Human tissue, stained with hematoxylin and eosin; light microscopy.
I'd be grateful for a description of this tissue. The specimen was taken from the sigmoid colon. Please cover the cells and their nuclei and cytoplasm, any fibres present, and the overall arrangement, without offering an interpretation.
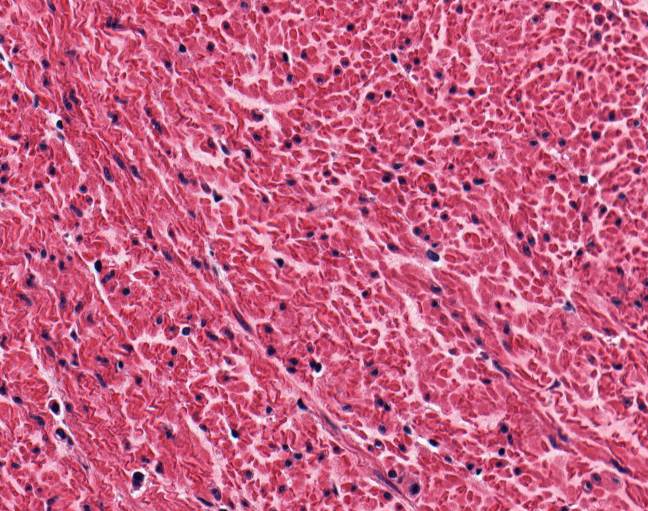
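Densely packed eosinophilic muscle fibres everywhere, no epithelium or glands. At lower left they run lengthwise, upper left to lower right; at upper right they're cut mostly across or obliquely, giving short irregular profiles. Nuclei are small, dark blue, round to oval and scattered singly.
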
